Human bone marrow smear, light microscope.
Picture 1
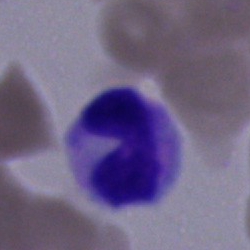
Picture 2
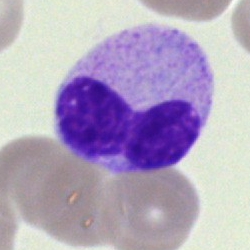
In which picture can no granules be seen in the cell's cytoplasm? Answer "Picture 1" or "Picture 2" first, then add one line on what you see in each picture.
Picture 1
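Picture 1: No distinct granules can be seen in the cytoplasm.
Picture 2: Fine purple granules are scattered through the cytoplasm.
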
